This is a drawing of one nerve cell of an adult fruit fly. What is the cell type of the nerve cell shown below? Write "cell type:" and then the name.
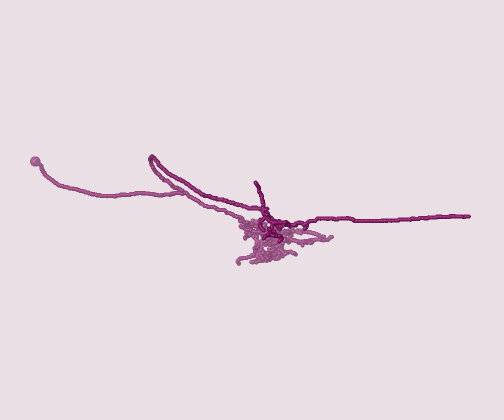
cell type: IN06A091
